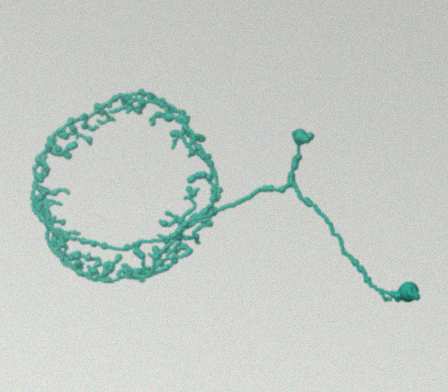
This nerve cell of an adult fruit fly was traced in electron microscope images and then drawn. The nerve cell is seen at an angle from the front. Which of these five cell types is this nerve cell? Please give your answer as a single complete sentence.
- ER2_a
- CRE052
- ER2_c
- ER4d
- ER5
This nerve cell falls under the cell type ER4d.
